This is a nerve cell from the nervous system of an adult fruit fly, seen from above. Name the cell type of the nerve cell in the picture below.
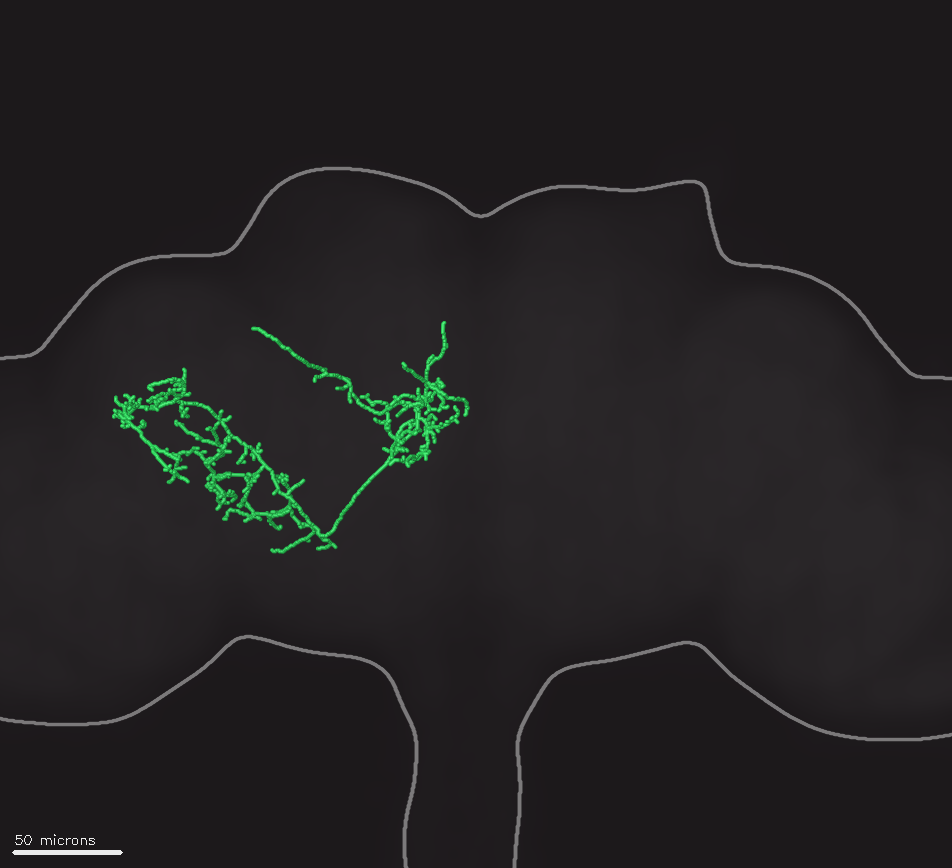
SMP315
